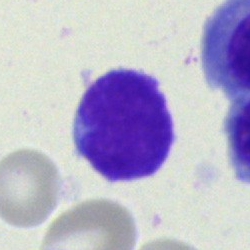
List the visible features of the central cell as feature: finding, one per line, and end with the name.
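Edge: roughly round outline, slightly uneven along the top
Cytoplasm: scant pale blue rim, mainly on the left side
Chromatin: deep, fairly even purple
Vacuoles: none seen
Identity: lymphocyte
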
